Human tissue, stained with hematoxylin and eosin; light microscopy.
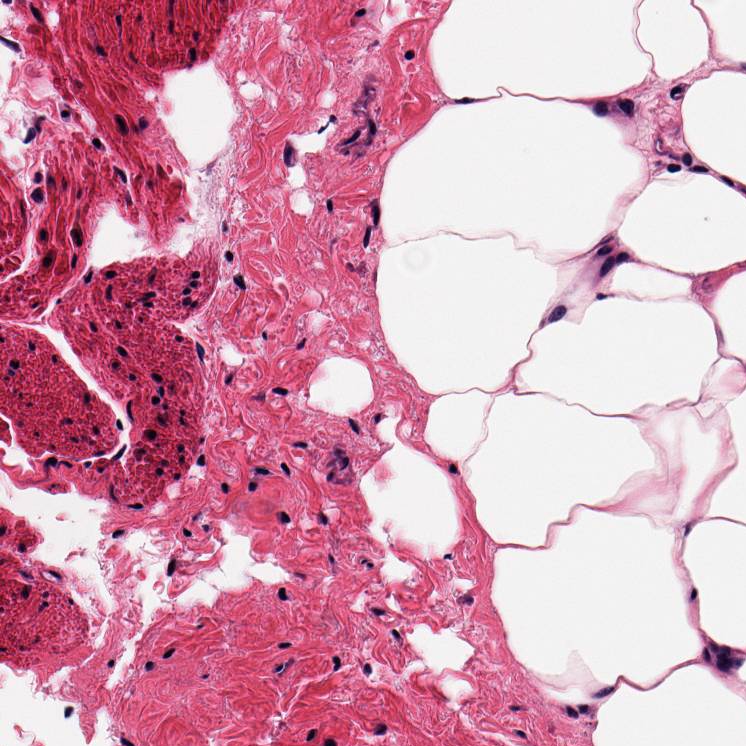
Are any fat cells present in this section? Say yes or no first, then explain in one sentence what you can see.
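Yes. The fat cells on the right are unilocular, each holding a single large clear vacuole.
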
